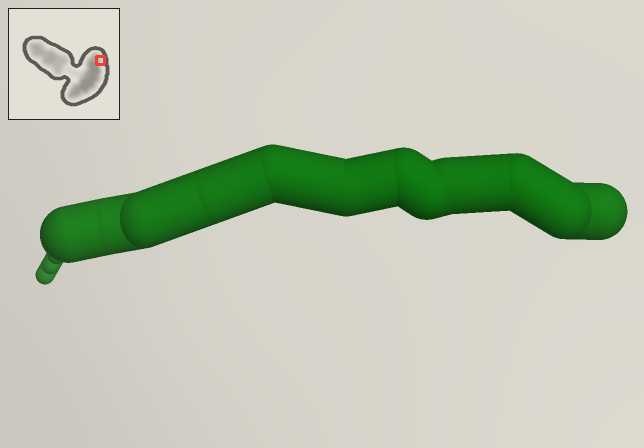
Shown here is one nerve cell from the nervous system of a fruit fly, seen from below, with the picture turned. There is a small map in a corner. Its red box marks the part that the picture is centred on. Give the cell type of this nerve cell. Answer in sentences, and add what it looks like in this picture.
Its cell type is R1-R6. It is a photoreceptor or other optic-lobe sensory neuron. It is in the brain and does not reach the nerve cord. No cell body is drawn. It has a dozen or fewer branch ends.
